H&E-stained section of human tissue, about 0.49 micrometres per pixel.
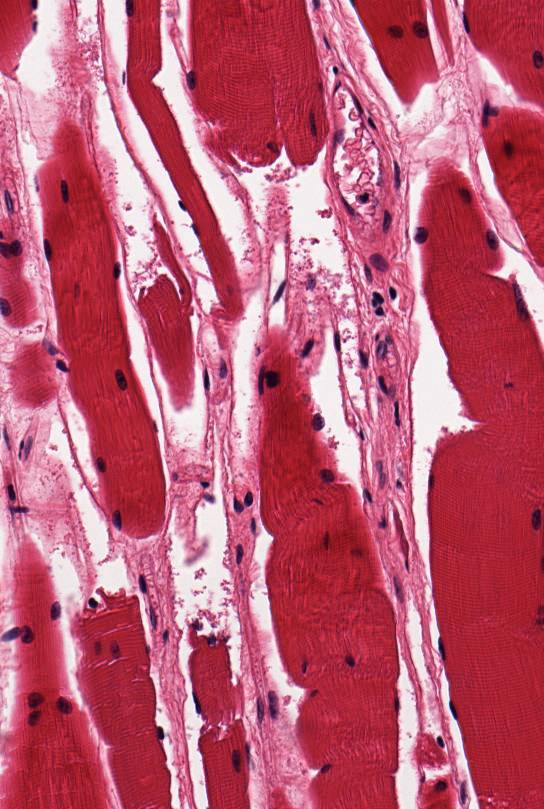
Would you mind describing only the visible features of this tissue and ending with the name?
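Look across the fibres and you'll see fine striations running the width of each one. Their nuclei are small, dark and oval, sitting out at the edges, and many fibres carry several along their length. The fibres themselves are separate, unbranched cylinders. This is skeletal muscle.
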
